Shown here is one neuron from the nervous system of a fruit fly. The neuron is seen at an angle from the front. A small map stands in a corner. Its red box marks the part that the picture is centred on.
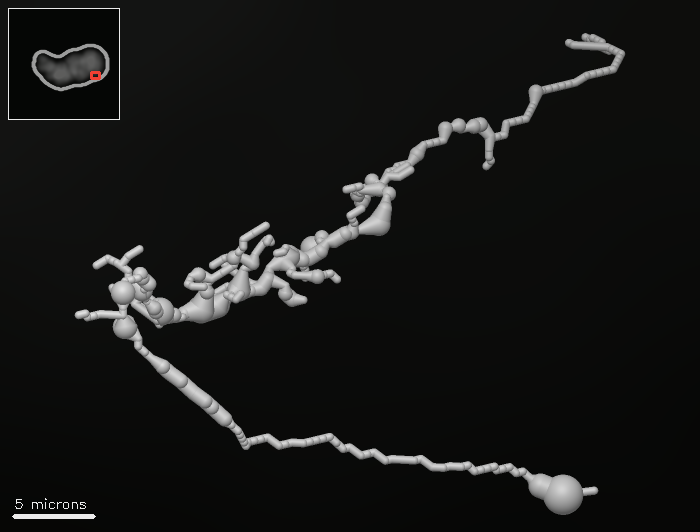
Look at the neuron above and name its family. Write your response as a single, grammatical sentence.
By its family, the neuron is Dm.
